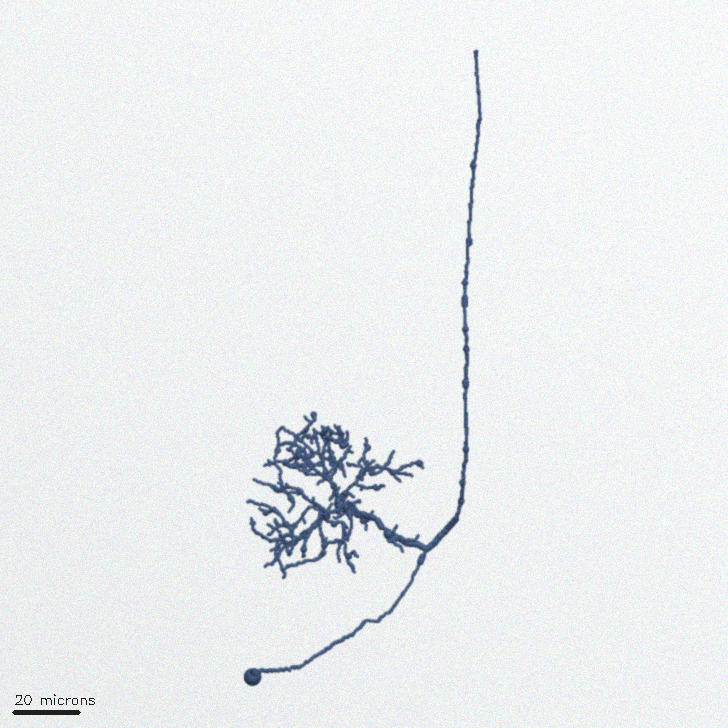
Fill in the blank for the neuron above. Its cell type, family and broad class: AN01B018; hemilineage 01B; ascending neuron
